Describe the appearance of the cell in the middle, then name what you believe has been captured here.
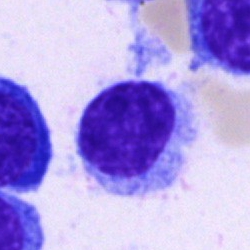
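The outline of this cell is roughly round. Its nucleus lies toward the top, so a wider band of cytoplasm remains below it. Dark purple, mottled chromatin shows small lighter patches. The cytoplasm is pale greyish blue. This cell is a lymphocyte.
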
